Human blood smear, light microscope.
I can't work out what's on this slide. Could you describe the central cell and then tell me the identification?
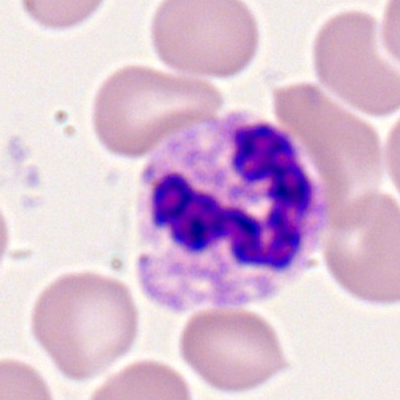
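First, the outline is round and smooth. Next, the chromatin is dark purple and coarsely clumped. Ample pale pinkish-lilac cytoplasm surrounds the nucleus and holds fine, faint lilac granules. Named, it is a segmented neutrophil.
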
